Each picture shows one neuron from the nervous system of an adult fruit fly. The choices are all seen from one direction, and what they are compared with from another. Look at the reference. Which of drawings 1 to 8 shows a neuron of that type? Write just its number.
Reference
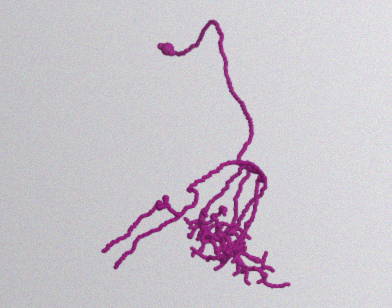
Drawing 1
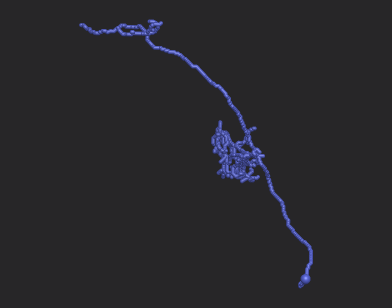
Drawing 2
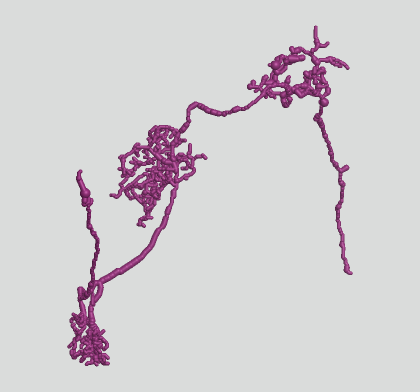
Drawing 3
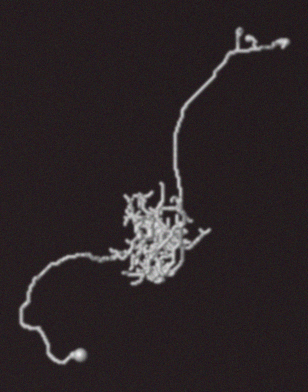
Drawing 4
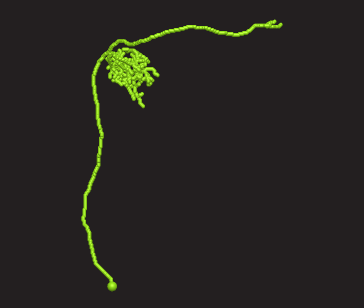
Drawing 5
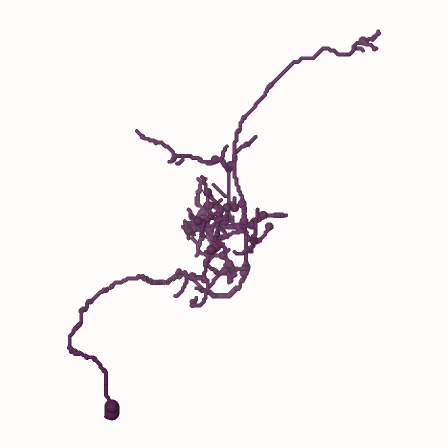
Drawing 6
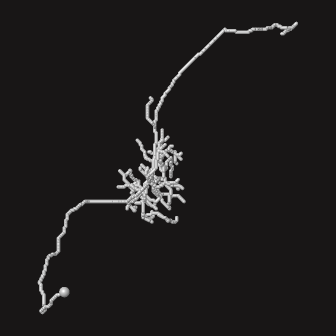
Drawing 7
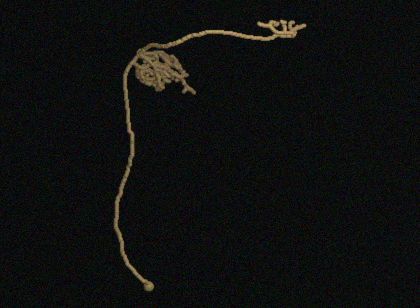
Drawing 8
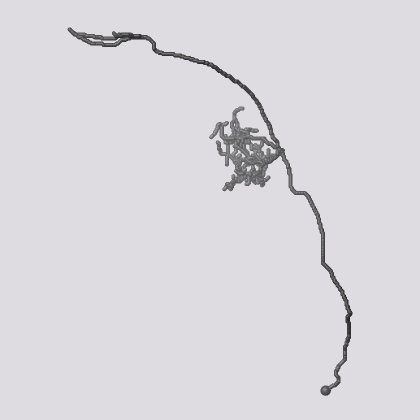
8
